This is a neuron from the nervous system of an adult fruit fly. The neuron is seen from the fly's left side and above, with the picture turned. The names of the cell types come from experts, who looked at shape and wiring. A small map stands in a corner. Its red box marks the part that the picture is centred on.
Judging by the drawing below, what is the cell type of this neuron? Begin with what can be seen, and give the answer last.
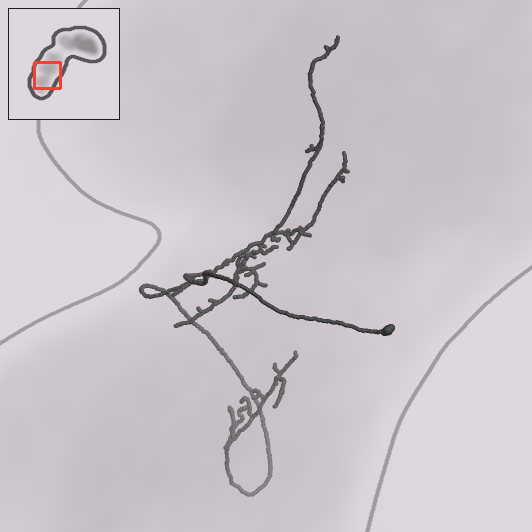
Its cell body lies on the right of the picture. As drawn here it is taller than it is wide. This is a nerve-cord intrinsic neuron. The cell type is IN01A088.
